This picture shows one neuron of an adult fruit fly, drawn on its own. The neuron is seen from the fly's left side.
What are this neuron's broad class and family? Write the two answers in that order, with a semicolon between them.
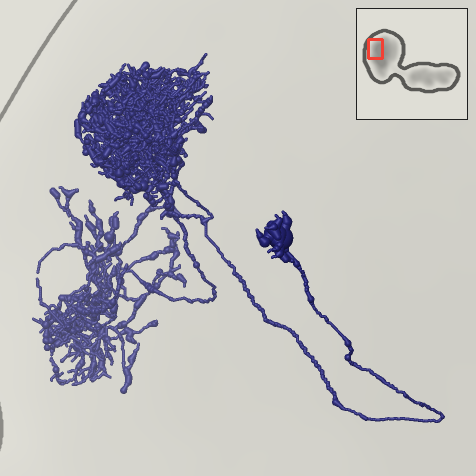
central-brain intrinsic neuron; MBON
